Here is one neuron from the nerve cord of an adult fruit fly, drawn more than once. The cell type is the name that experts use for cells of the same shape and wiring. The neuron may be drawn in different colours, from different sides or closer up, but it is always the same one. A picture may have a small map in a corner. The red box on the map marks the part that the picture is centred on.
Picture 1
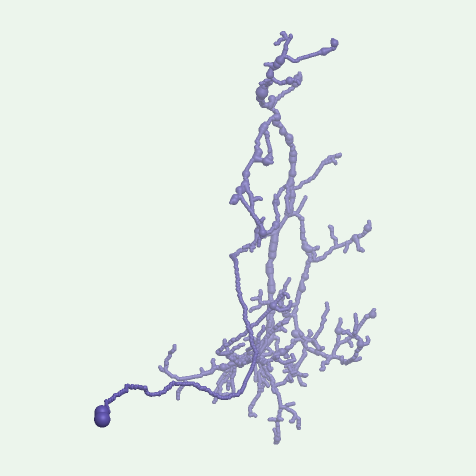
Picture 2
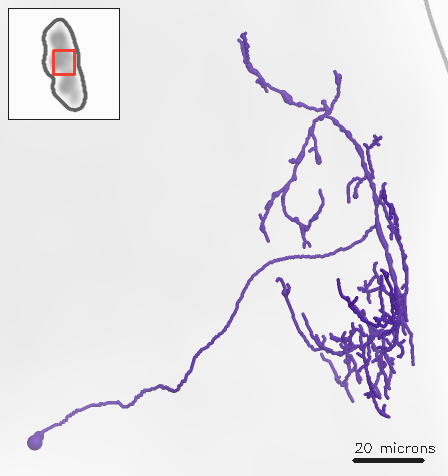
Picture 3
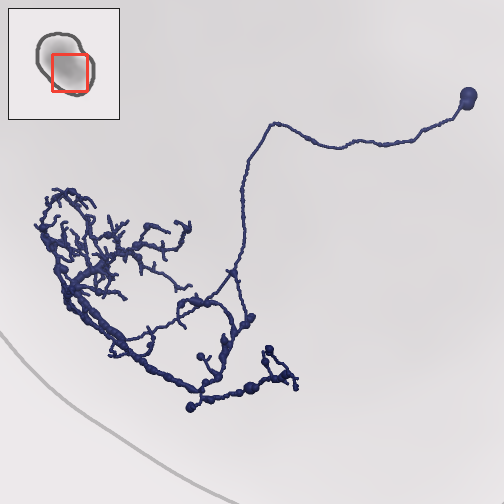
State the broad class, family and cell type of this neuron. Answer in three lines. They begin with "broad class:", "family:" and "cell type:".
broad class: nerve-cord intrinsic neuron
family: hemilineage 03B
cell type: IN03B060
